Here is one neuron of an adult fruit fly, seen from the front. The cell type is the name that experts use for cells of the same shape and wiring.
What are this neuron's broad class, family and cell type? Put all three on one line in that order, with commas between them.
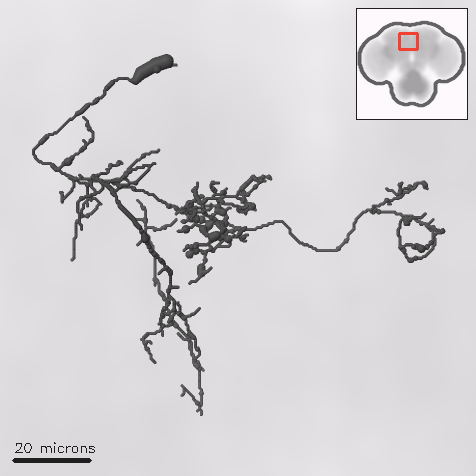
central-brain intrinsic neuron, class DAN, PAM08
